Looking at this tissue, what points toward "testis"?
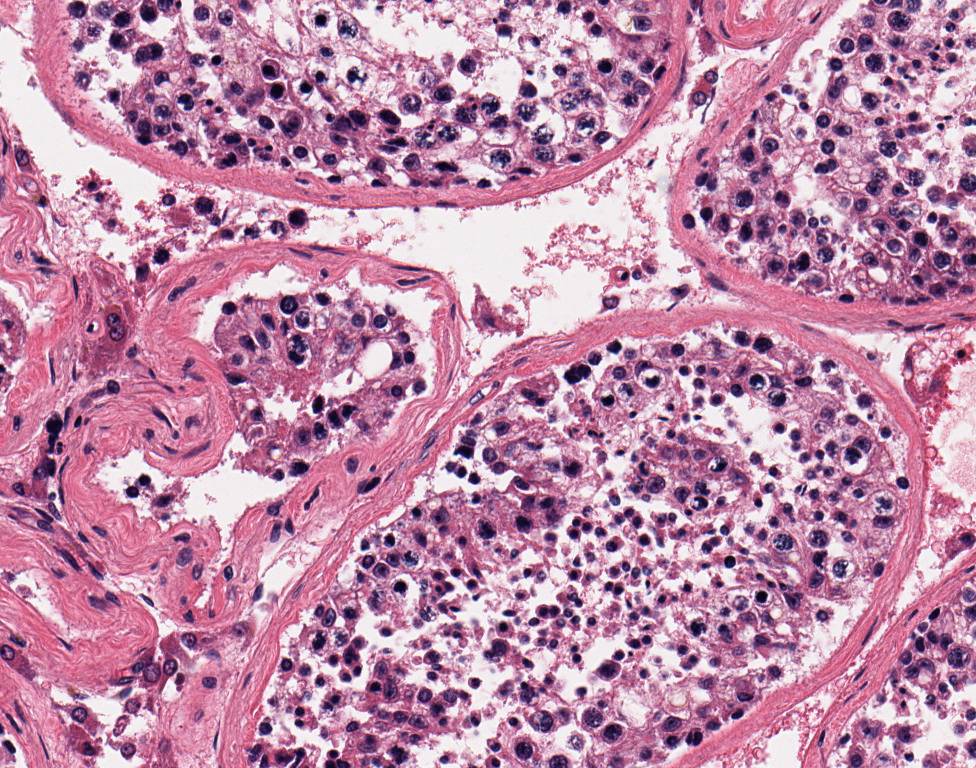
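This is testis, with several rounded tubular units cut across, the largest at lower centre and right. Many layers of rounded cells fill each, and that fits.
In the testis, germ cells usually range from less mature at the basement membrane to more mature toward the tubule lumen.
Their round nuclei are dark, many with coarsely clumped chromatin. A thick, wavy pink band of layered fibrous tissue with flattened spindle-shaped nuclei surrounds each tubule. Many rounded cells lie loose within the tubules, small clear spaces between them.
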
